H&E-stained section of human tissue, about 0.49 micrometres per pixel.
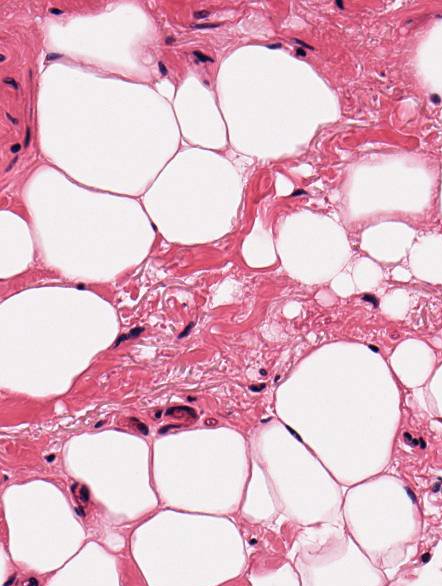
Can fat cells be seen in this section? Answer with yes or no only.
Yes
